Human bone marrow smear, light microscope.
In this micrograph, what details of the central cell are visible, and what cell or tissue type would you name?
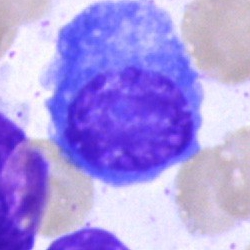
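Position first: the nucleus lies in the lower part of the cell, with most of the cytoplasm above it. Amount next: the cytoplasm is plentiful, forming a wide band above the nucleus. Colour last: it is deep blue, without granules. Name: plasma cell.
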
